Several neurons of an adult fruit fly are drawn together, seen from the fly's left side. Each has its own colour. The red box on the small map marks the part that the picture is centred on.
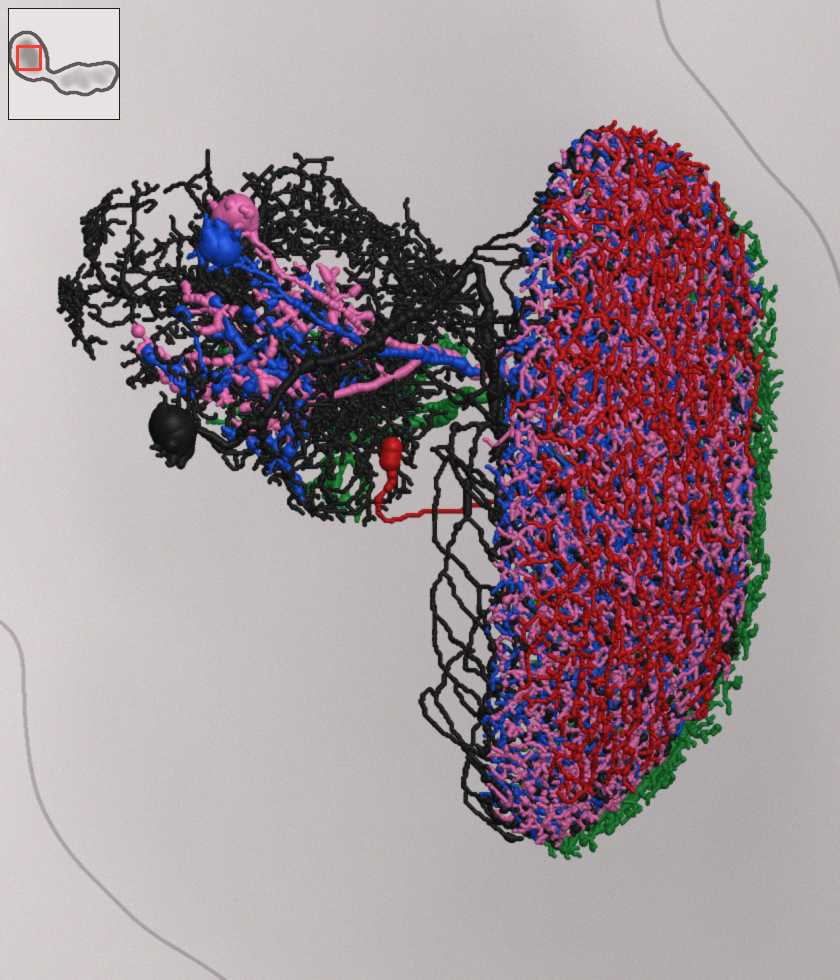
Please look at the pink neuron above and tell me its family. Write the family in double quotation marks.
"hemilineage VLPl2_lateral"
